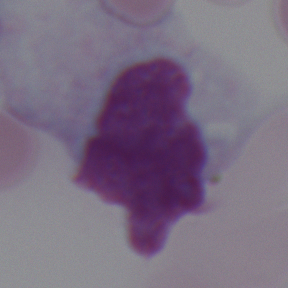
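Monocyte in a stained smear of human peripheral blood: its nucleus has an irregular, notched and folded outline. The nucleus sits in the lower part of the cell and reaches the lower edge, its chromatin staining dark purple and looking condensed. You'll notice the cell outline is irregular and angular rather than round.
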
